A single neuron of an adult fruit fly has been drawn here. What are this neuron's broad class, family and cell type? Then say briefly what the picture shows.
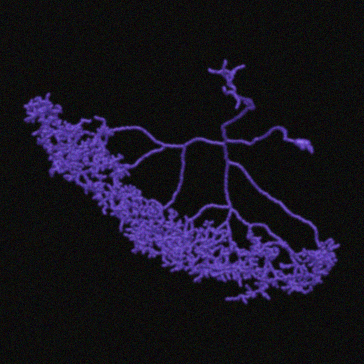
It is a visual projection neuron. The family is LPT. The cell type is LPT23. The picture shows dozens of branch ends. In this view it is wider than it is tall.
